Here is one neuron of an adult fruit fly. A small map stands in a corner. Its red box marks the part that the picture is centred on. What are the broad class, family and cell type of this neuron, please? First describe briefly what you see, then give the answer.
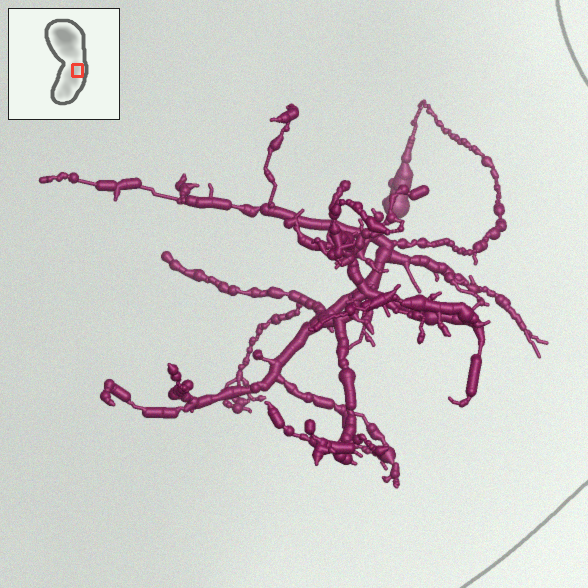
Dozens of branch ends can be seen. As drawn here it is wider than it is tall. This is a nerve-cord intrinsic neuron. The family is hemilineage 13B. It is of cell type IN13B033.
